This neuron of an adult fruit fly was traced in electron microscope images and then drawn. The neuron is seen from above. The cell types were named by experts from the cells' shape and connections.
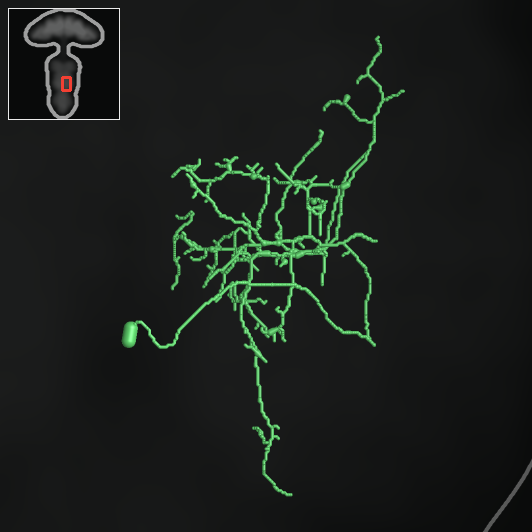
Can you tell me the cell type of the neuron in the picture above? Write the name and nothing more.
IN11B023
